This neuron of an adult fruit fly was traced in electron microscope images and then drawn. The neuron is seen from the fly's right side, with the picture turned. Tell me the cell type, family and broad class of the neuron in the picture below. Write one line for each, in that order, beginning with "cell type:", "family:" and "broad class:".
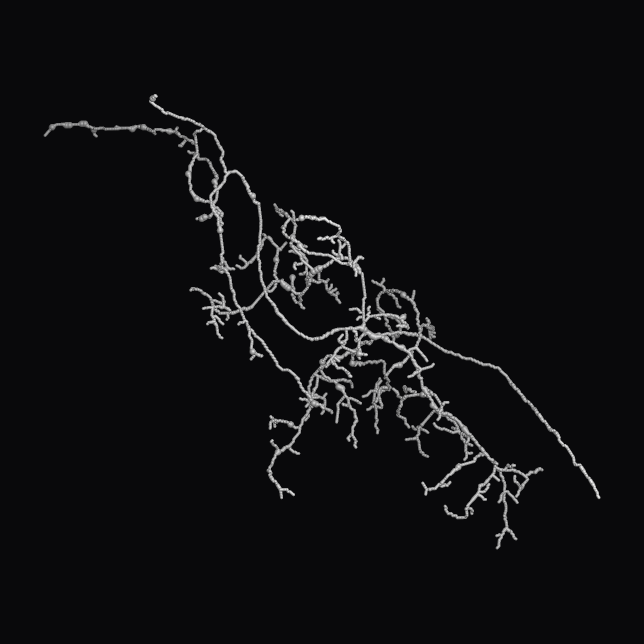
cell type: LAL021
family: hemilineage AOTUv1_ventral
broad class: central-brain intrinsic neuron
